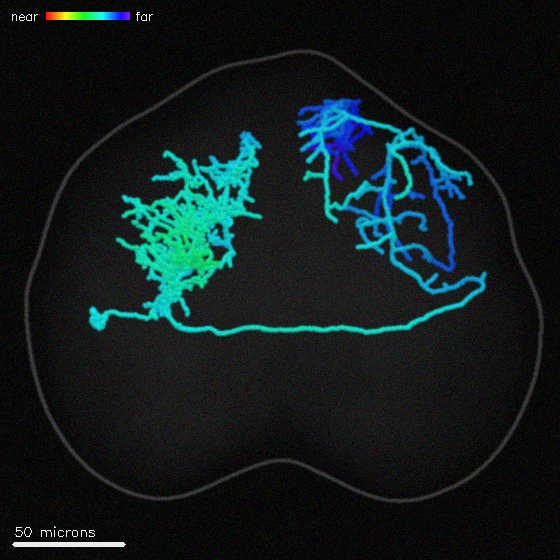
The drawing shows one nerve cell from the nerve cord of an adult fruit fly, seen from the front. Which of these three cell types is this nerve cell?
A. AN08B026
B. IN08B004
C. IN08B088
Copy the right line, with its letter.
B. IN08B004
